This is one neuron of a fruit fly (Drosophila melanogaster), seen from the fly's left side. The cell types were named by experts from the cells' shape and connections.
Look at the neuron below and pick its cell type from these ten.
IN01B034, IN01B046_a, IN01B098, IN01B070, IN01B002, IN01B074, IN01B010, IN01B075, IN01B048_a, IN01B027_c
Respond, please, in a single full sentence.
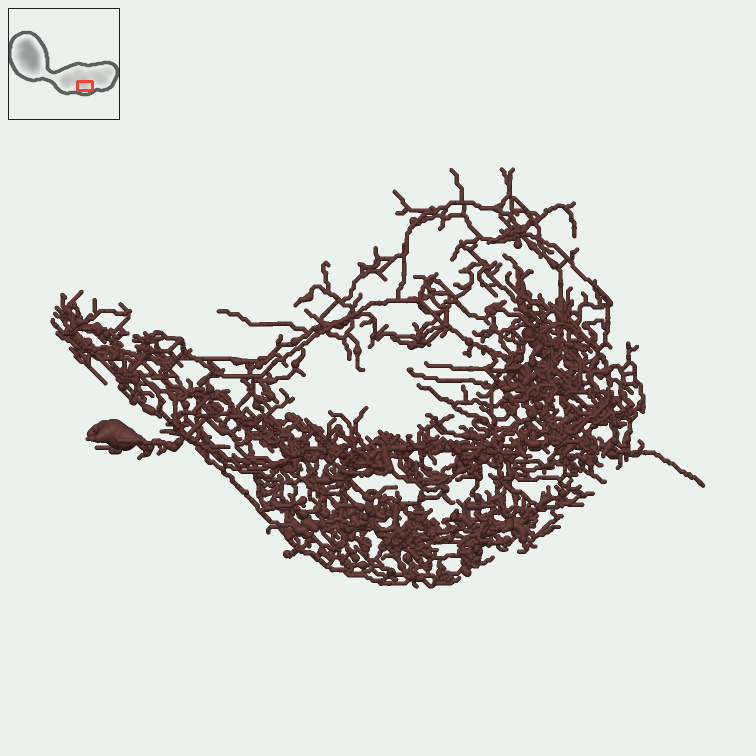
The cell type of this neuron is IN01B002.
